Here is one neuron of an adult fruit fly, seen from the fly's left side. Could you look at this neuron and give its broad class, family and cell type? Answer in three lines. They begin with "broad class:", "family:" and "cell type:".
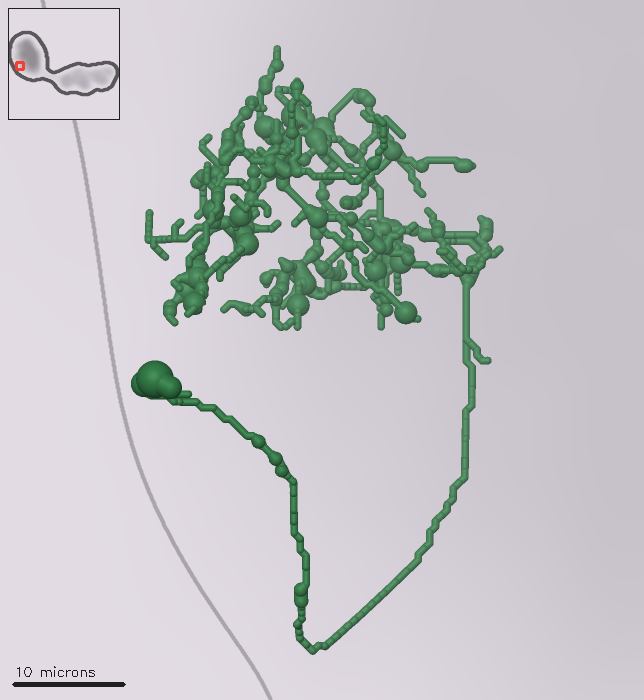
broad class: central-brain intrinsic neuron
family: hemilineage TRdm
cell type: GNG388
